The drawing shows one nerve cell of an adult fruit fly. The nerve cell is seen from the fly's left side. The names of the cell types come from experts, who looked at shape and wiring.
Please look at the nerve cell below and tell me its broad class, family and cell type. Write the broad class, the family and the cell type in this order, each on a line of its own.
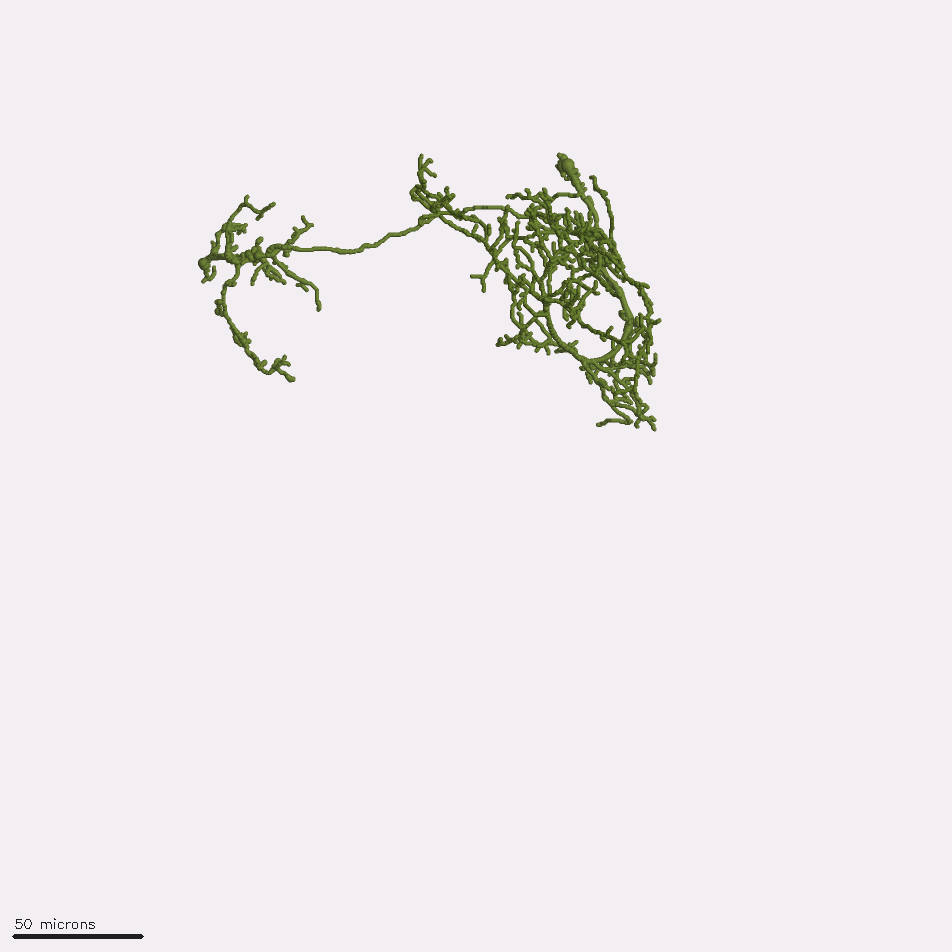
central-brain intrinsic neuron
LHPV
LHPV9b1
